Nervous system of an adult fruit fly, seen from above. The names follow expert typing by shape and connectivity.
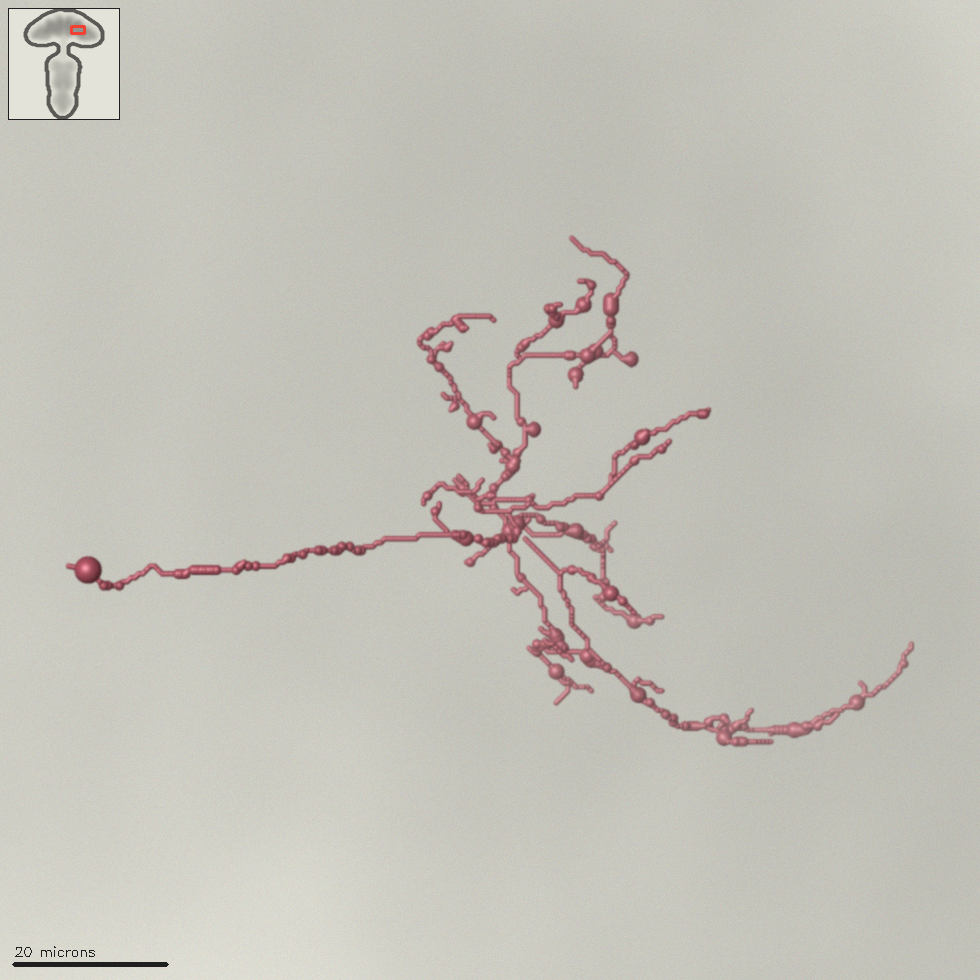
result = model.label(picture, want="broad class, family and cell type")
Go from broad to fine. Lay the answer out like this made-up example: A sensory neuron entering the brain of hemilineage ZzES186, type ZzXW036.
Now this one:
A central-brain intrinsic neuron of hemilineage SLPpm1, type LHPD4b1.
